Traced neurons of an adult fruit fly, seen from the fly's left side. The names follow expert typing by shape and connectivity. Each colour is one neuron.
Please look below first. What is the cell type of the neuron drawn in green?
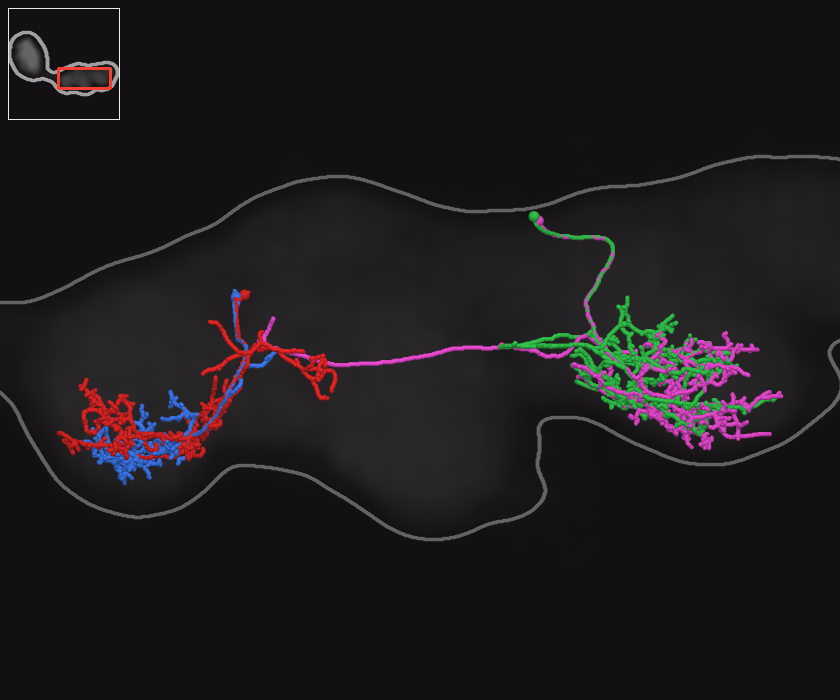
IN23B028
